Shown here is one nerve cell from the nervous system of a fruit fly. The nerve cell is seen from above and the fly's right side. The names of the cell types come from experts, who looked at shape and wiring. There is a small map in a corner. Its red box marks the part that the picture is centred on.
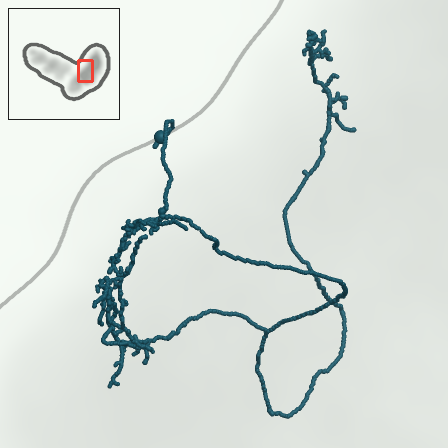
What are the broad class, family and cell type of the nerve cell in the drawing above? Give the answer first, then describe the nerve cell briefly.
This is a central-brain intrinsic neuron. The family is hemilineage PSp2. Its cell type is PS229. In this view it is taller than it is wide.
